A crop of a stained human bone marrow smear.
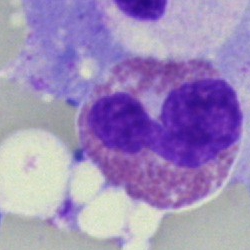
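Eosinophil in a stained human bone marrow smear, light microscopy. The cell outline is rounded and smooth. The nucleus is deeply indented from its upper side, giving a kidney shape, and its chromatin is dark purple and dense. The pinkish-purple cytoplasm is broadest below the nucleus.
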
